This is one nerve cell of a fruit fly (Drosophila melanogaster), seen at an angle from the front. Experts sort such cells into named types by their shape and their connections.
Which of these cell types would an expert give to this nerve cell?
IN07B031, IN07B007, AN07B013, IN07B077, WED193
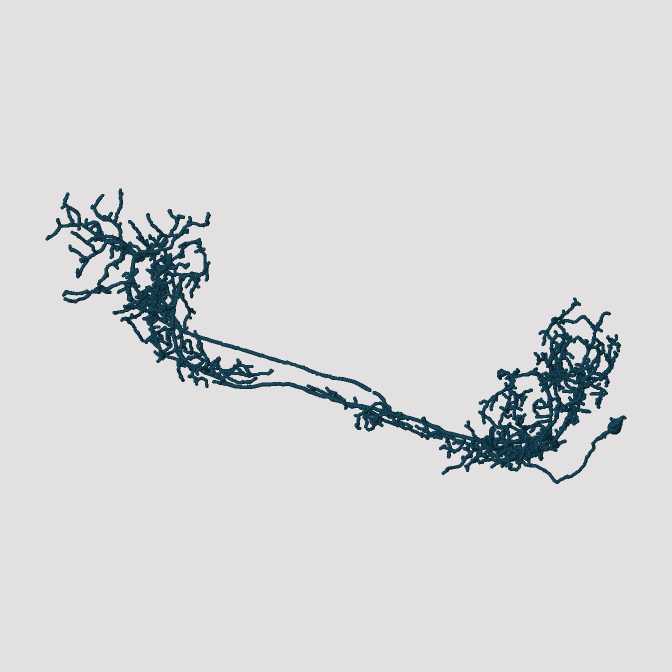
WED193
